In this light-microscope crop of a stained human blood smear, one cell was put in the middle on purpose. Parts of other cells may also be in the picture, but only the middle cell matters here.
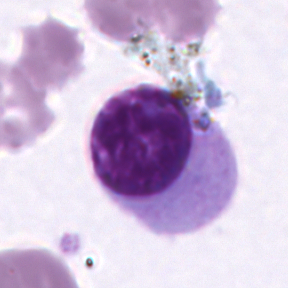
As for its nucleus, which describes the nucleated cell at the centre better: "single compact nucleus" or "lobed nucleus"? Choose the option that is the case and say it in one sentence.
What its nucleus forms is one compact round, oval or kidney-shaped mass.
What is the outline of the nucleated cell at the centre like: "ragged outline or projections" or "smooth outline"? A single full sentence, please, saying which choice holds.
It is a smooth edge that this cell shows.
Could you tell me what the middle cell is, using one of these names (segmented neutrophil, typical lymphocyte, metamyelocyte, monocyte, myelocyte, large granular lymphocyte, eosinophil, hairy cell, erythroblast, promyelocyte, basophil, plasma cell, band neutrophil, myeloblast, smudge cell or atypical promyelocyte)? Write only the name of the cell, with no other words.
plasma cell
